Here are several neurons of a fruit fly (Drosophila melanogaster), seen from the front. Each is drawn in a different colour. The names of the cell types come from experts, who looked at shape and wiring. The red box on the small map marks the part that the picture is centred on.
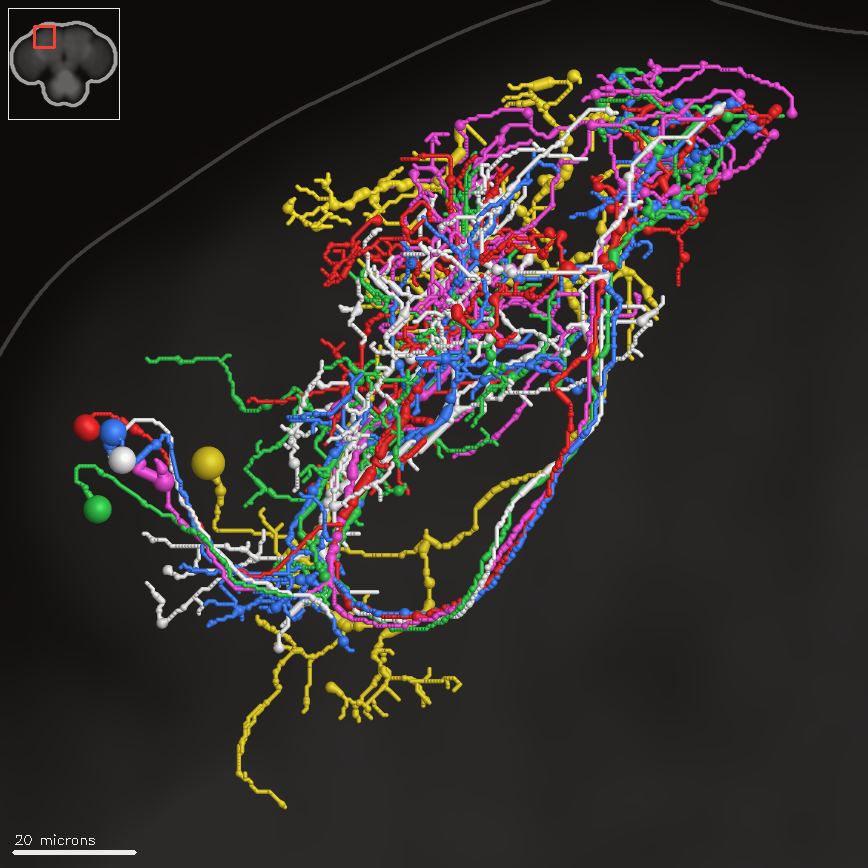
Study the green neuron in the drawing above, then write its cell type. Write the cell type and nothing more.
LHAD1i2_b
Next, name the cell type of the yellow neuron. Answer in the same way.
CB3724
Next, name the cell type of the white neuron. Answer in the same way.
SLP046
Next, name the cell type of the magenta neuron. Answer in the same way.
CB1923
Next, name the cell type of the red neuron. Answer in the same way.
SLP044_a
